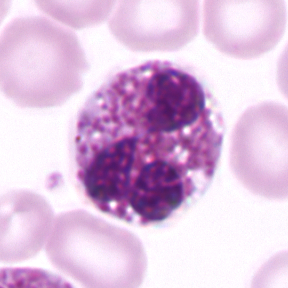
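Eosinophil, the cell in the middle of this stained blood smear. Notice first its round outline and smooth edge. The chromatin is dark purple and coarsely clumped, and you will find no nucleoli in the nuclear lobes. Between the granules, the cytoplasm is pale pink.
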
